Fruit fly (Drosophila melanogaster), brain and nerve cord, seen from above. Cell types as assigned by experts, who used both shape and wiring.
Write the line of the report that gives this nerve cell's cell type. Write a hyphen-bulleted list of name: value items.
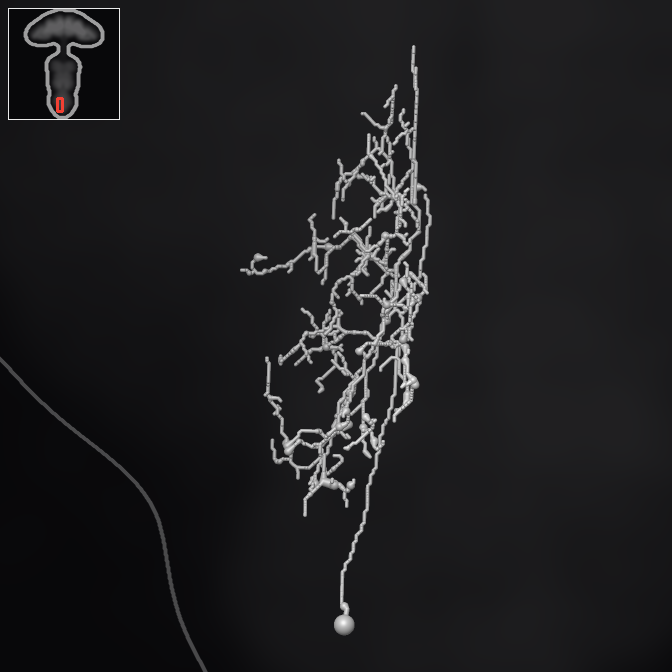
- cell type: IN01B065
